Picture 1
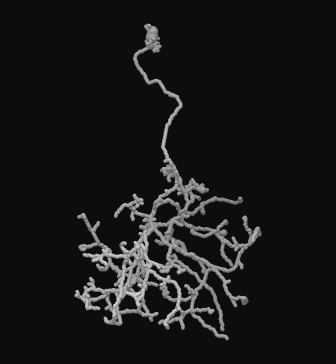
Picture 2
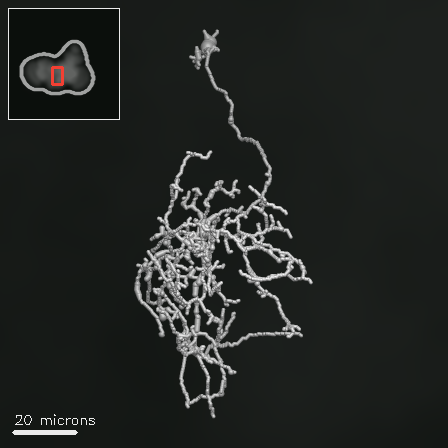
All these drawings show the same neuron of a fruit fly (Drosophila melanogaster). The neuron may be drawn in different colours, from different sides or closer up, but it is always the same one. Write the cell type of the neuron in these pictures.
IN21A035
